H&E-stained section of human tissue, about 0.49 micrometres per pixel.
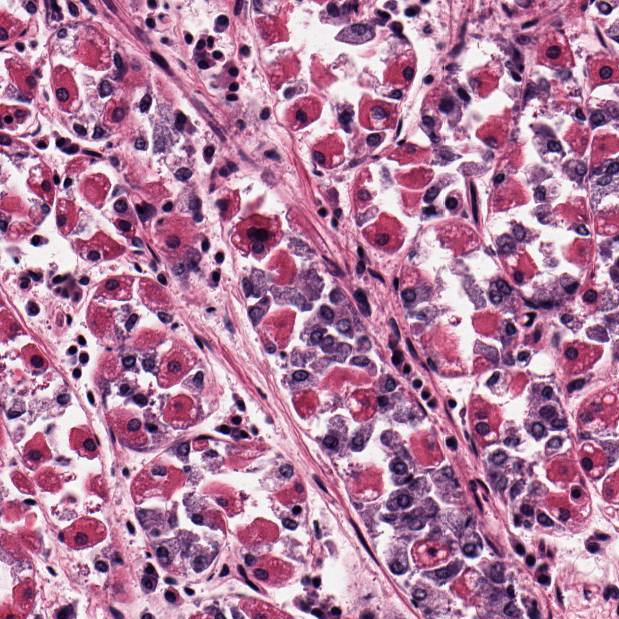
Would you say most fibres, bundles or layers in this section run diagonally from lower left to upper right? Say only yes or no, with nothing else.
No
